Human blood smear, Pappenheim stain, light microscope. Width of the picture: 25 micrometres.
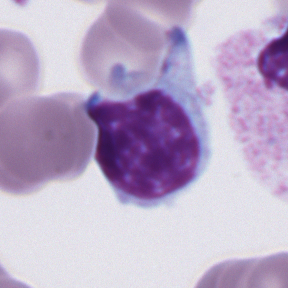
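Typical lymphocyte, central cell, peripheral blood smear. Outline irregular; cytoplasm drawn out into a tapering tongue toward the upper right. Nucleus in the lower-left part of the cell, most cytoplasm above and to its right. Chromatin dense, dark purple, dotted with small pale spots. Cytoplasm pale greyish blue.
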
